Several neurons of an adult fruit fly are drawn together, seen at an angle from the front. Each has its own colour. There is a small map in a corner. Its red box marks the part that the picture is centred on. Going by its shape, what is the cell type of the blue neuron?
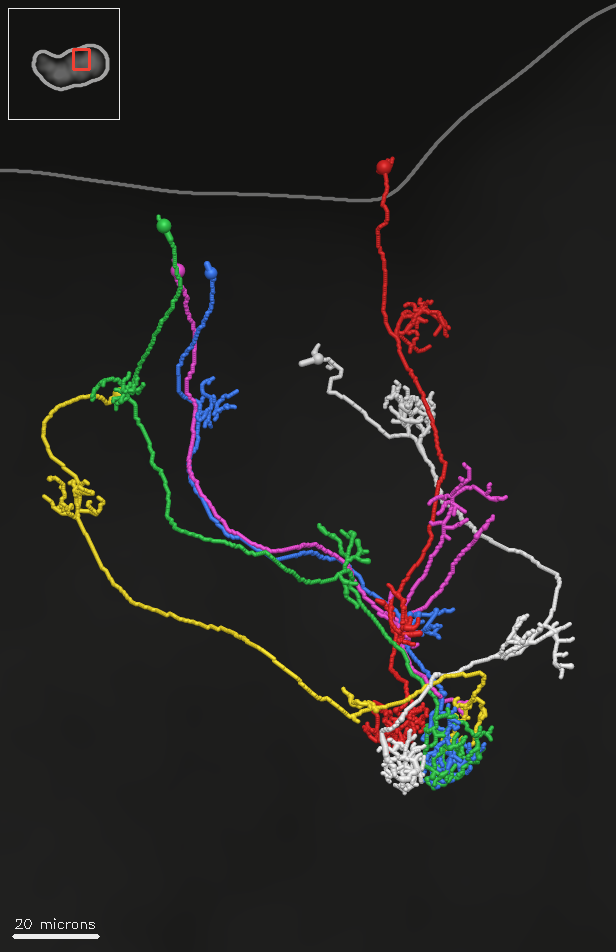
PFNp_c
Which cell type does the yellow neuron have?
PFNp_a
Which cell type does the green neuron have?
PFNm_a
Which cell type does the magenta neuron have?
PFNp_d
